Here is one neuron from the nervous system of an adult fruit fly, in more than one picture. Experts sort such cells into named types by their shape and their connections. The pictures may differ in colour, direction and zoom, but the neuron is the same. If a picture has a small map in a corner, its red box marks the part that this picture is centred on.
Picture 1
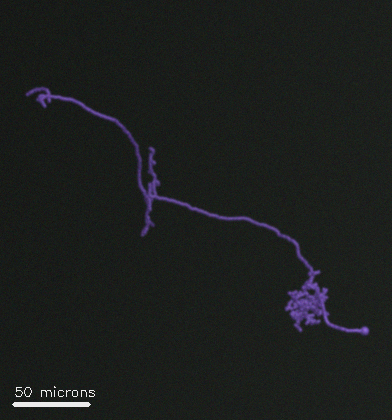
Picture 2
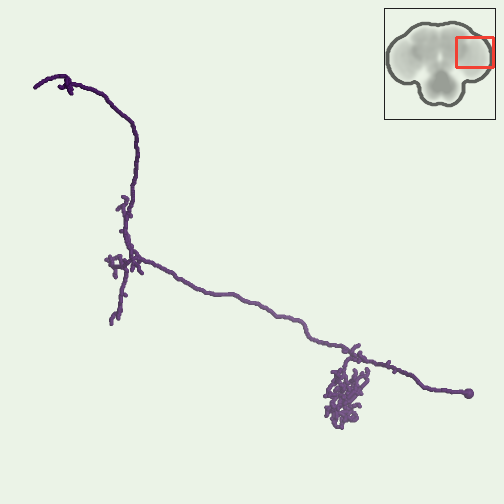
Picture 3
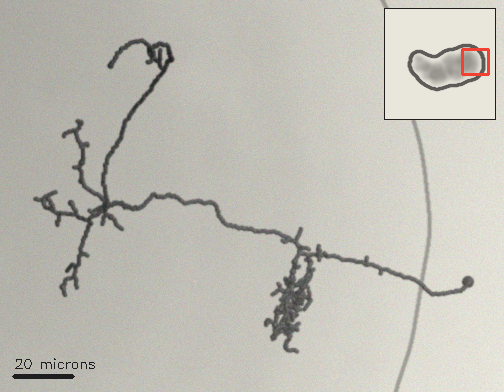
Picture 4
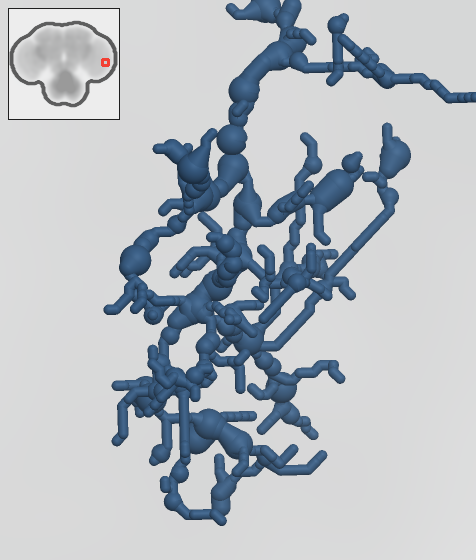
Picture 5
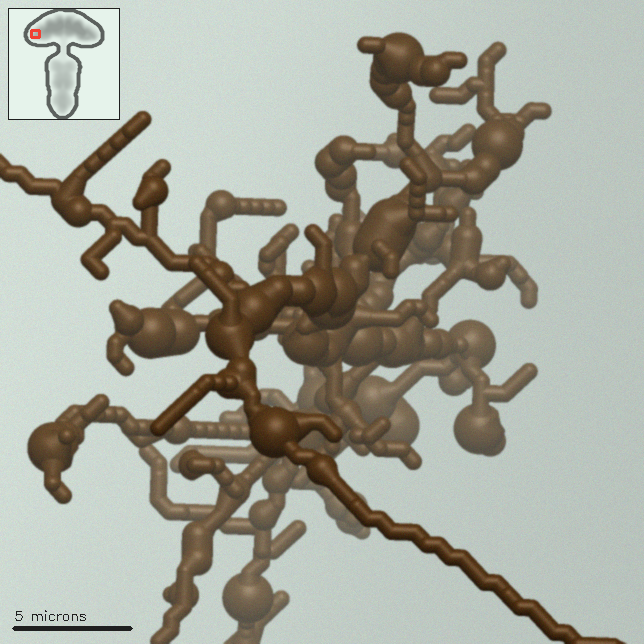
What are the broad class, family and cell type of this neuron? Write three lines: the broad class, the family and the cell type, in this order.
visual projection neuron
MeTu
MeTu4a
